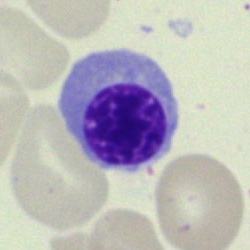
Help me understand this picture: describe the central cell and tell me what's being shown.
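Smooth, roughly round outline. Nucleus off-centre, toward lower right. Chromatin dark purple, clumped, paler streaks between clumps. No cytoplasmic vacuoles. Erythroblast.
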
